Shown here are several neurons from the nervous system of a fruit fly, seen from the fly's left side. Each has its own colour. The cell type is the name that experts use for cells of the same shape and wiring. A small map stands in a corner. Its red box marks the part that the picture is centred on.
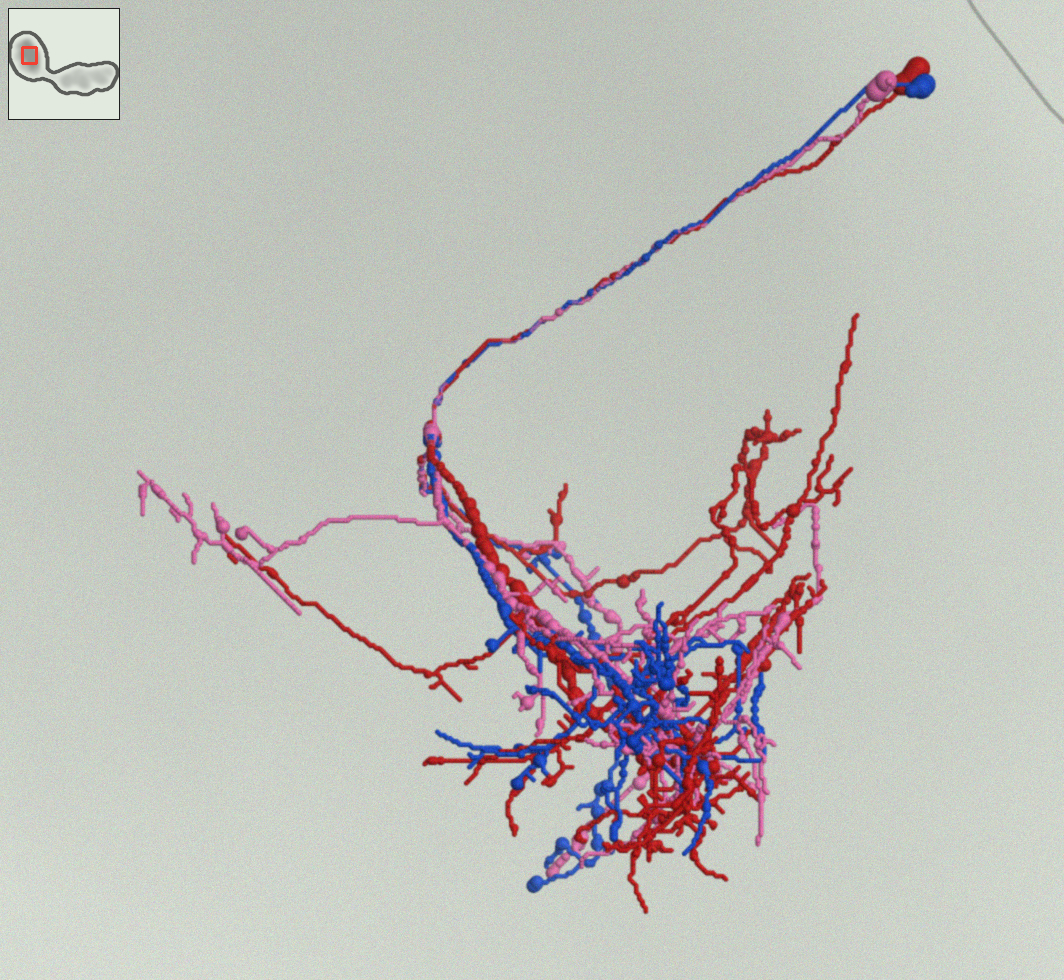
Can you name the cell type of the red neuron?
WED129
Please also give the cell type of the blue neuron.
WED131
